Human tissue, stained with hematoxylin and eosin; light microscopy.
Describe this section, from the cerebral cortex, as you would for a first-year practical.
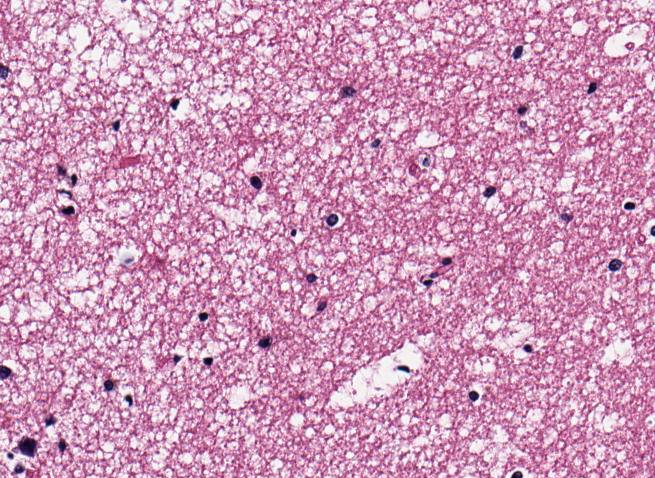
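Uniform pink, finely fibrillary matrix fills the field, without epithelium, glands or other organised units. Cells are sparse: small, round, dark nuclei with little cytoplasm, lying singly and evenly scattered, without clusters or bands. Several, including one near the centre, show a clear perinuclear halo.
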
